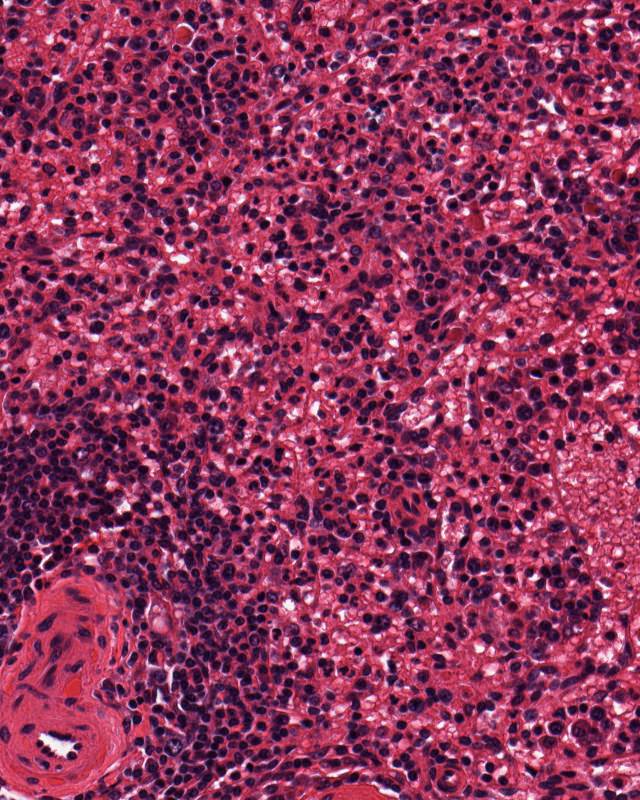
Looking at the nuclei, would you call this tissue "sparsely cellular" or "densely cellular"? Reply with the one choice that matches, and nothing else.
Densely cellular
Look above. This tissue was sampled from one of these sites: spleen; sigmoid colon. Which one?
spleen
